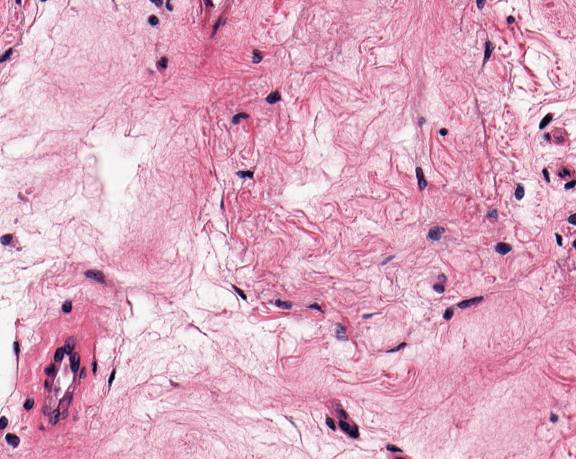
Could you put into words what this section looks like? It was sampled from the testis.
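Loose connective tissue of pink fibres throughout; no glands or other organised units. Collagen fibres thin, wavy, haphazardly oriented. Cells sparse; small nuclei widely spaced. Nuclei dark, small, mostly spindle-shaped or oval, with little visible cytoplasm.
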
